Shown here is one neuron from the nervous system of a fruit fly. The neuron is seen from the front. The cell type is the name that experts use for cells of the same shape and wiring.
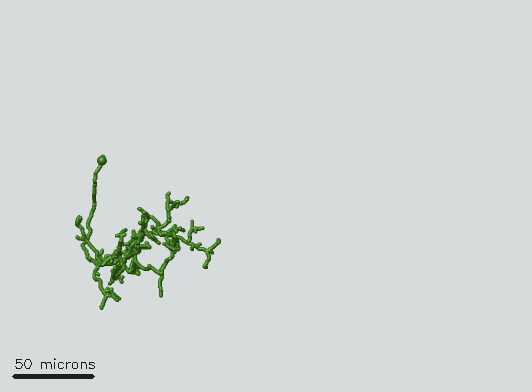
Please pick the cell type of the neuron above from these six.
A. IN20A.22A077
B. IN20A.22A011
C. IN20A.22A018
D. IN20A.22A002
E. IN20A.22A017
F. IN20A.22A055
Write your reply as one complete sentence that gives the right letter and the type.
The cell type to which the neuron belongs is option F, IN20A.22A055.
